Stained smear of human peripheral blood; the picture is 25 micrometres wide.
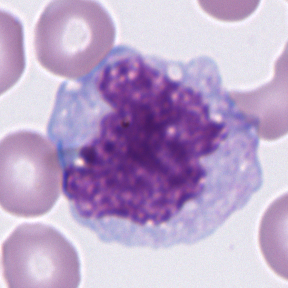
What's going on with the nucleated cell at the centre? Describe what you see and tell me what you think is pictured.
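Quick look: the nucleus is one irregular, folded mass, not separate lobes tied together by thin strands. It takes up about 50% of the cell's area, and the whole cell is about 19 micrometres across. Around it the cytoplasm is pale grey-blue, its rim widest on the right, with a few small clear vacuoles dotted through it. That's a monocyte.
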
